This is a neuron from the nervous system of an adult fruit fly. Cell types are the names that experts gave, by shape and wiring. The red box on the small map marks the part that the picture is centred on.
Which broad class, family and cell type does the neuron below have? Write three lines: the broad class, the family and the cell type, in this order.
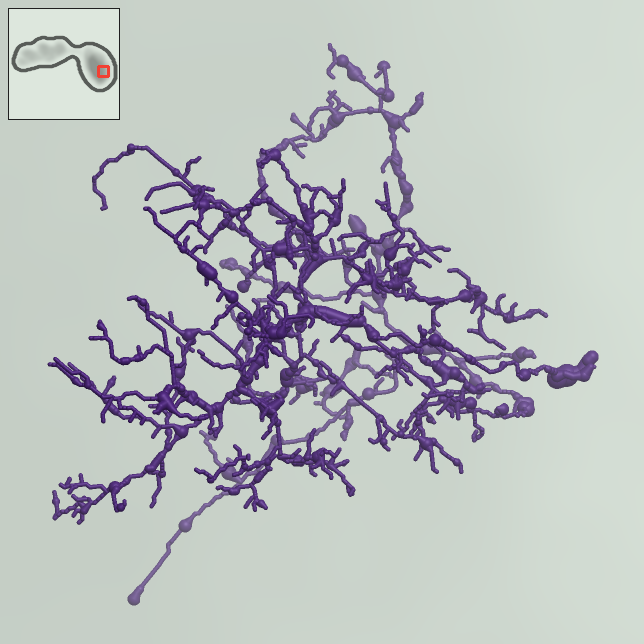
central-brain intrinsic neuron
hemilineage VLPa1_lateral
AVLP298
